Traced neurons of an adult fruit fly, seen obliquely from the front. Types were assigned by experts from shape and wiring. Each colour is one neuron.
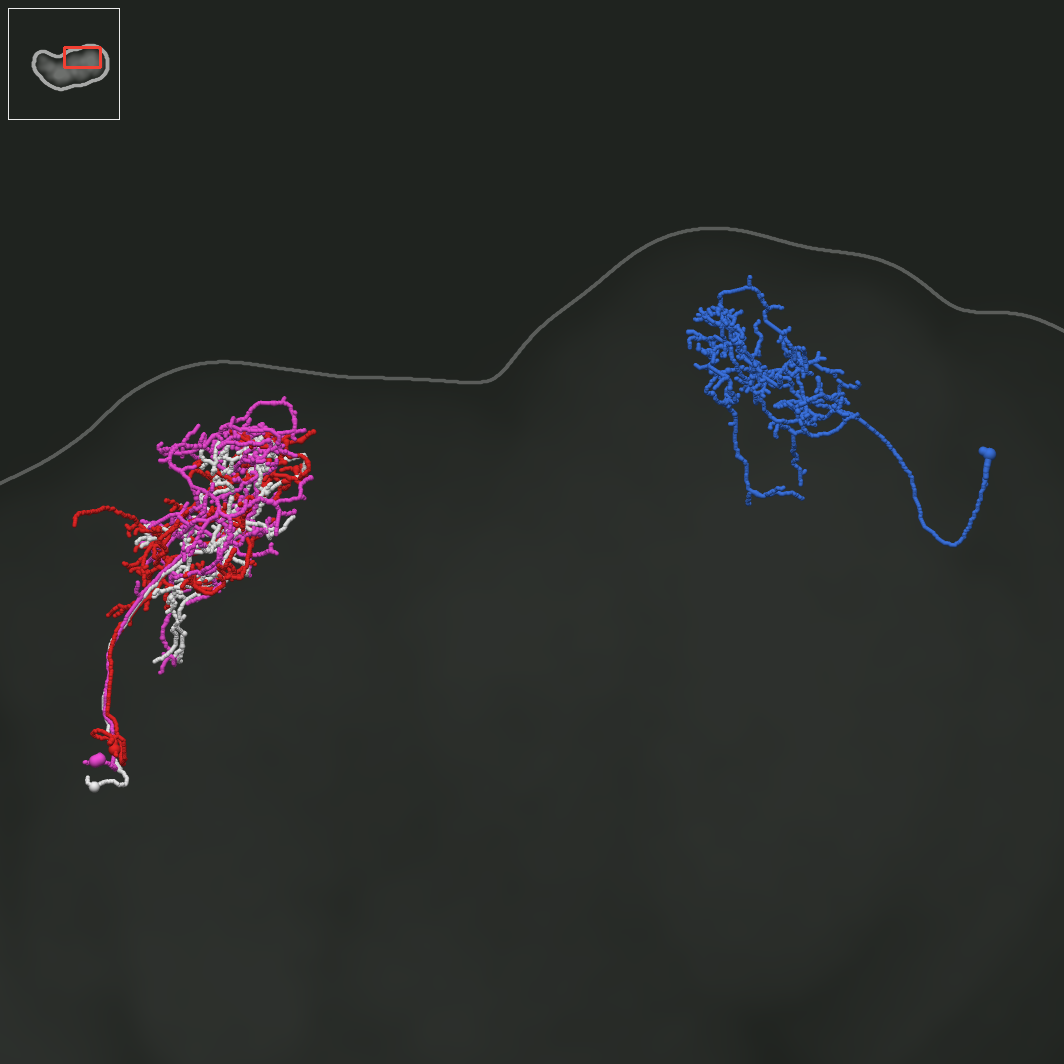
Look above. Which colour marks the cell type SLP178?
white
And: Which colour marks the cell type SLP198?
magenta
